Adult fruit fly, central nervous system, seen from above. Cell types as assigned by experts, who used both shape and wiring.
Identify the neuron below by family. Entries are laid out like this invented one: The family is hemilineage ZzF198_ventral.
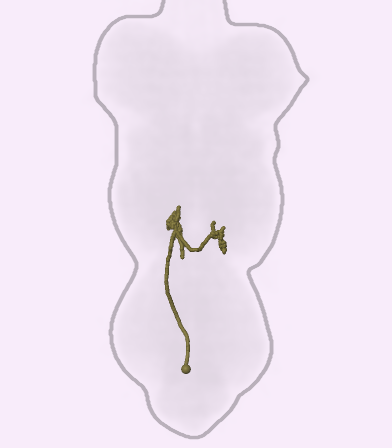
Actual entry: The family is hemilineage 06A.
